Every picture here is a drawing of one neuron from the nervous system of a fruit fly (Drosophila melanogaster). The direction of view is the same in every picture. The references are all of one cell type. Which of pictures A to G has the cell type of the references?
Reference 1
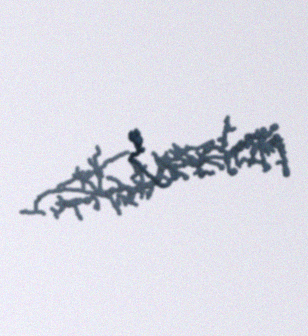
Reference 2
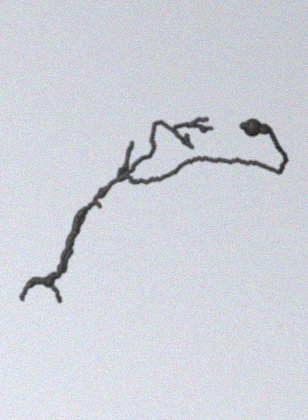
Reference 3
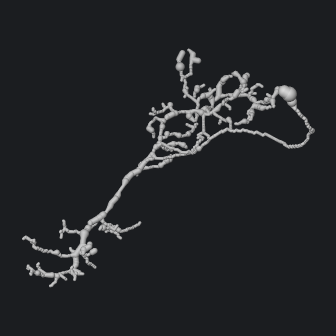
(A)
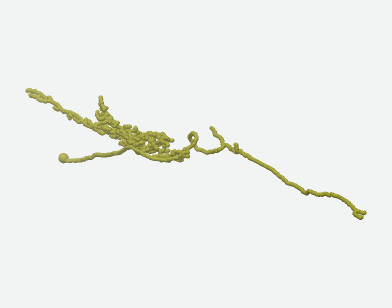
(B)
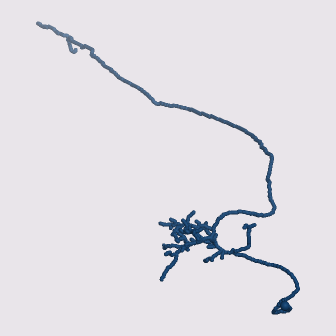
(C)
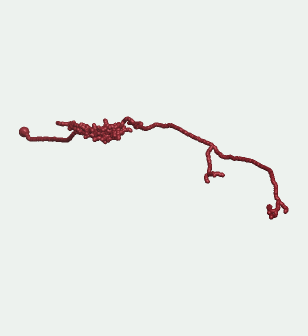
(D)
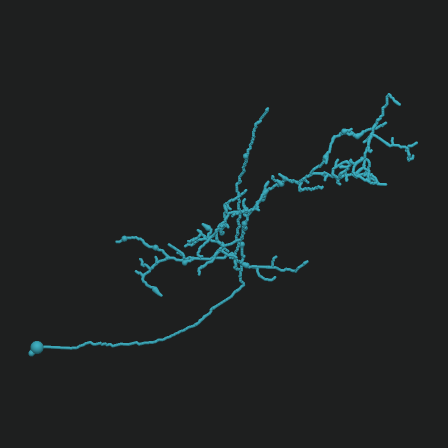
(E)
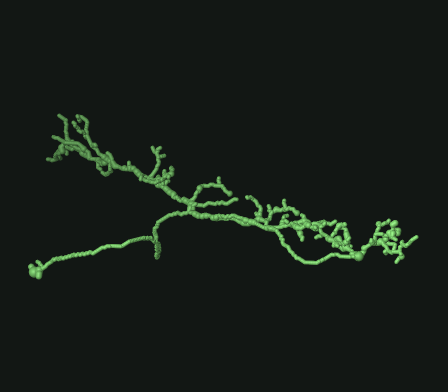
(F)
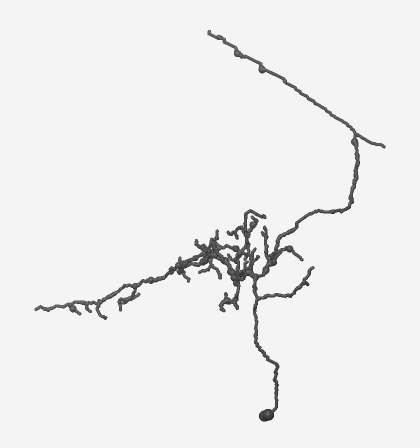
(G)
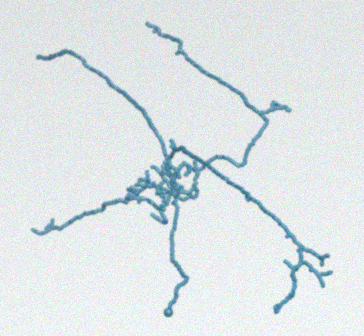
Picture E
